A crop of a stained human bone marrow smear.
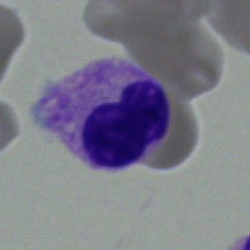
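Band neutrophil, centre of a stained bone marrow smear. A notch along the upper edge of the nucleus gives it a two-lobed look. The nucleus lies toward the right, with ample cytoplasm extending to its left. Fine purple granules are scattered through the cytoplasm.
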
